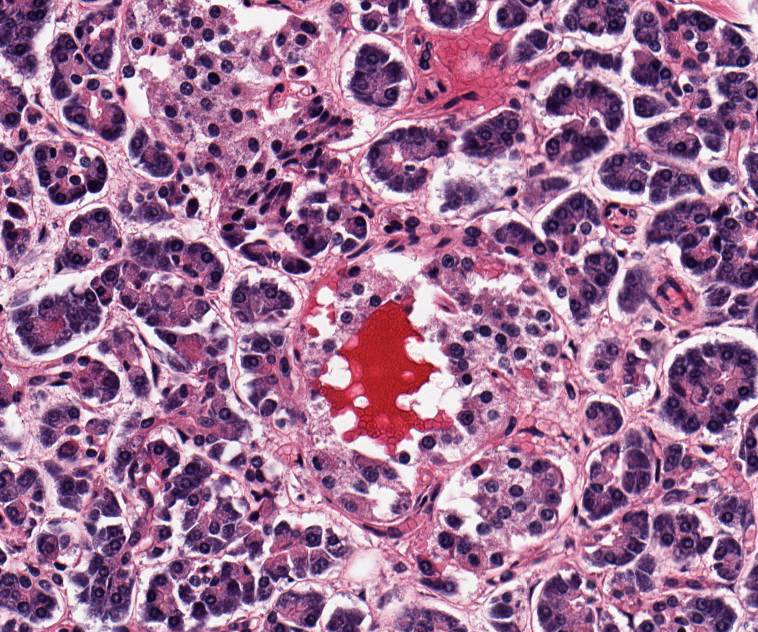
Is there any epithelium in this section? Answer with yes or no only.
Yes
